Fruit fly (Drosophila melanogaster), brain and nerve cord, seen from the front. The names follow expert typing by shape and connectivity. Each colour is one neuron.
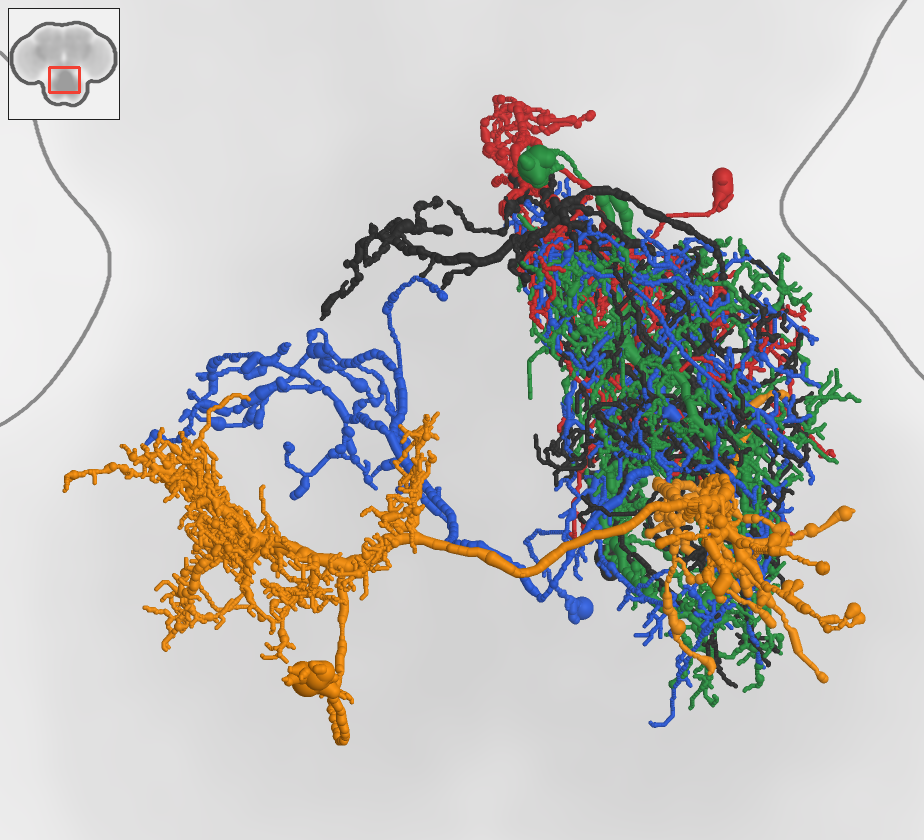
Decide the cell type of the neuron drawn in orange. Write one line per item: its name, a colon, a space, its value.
cell type: IN07B009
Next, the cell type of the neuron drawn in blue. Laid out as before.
cell type: INXXX066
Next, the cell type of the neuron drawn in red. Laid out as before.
cell type: IN12A039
